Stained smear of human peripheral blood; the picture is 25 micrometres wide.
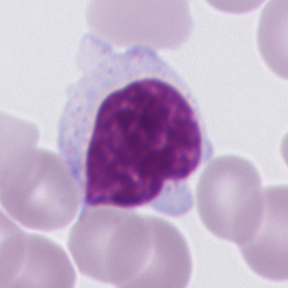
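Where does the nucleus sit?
Off-centre, toward the lower right of the cell.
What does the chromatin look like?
Dark purple and coarsely clumped, with paler streaks between the clumps.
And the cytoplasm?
Pale greyish blue, with a few fine lilac granules scattered through it.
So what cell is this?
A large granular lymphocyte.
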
